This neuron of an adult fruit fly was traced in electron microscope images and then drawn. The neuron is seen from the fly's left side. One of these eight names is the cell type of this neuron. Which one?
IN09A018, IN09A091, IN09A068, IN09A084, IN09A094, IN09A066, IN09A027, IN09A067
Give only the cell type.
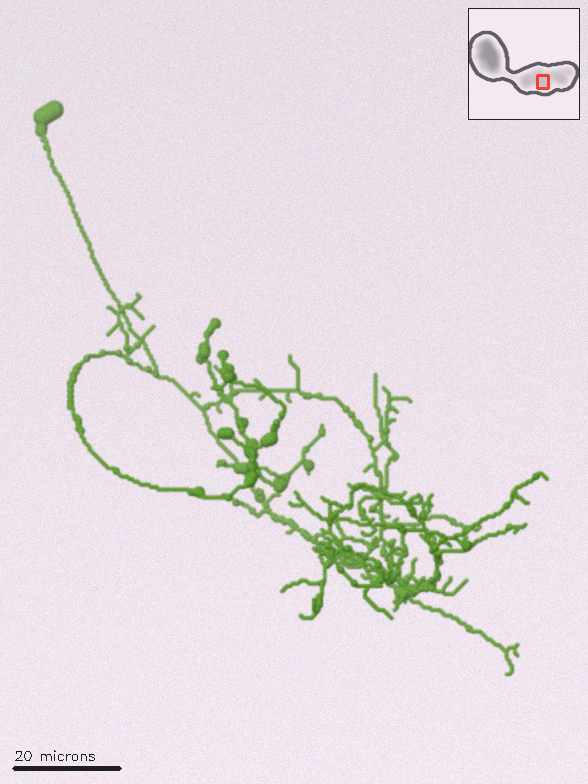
IN09A084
